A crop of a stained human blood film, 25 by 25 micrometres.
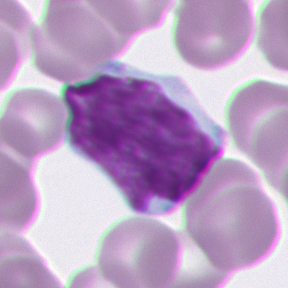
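Typical lymphocyte at the centre, its outline angular, with several straight edges and corners. Looking at the nucleus: a single unlobed mass, about 15 by 11 micrometres, filling most of the cell. Chromatin: dark purple and coarse, in streaky clumps. Then the cytoplasm, a scant pale grey-blue rim, widest along the upper right edge.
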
